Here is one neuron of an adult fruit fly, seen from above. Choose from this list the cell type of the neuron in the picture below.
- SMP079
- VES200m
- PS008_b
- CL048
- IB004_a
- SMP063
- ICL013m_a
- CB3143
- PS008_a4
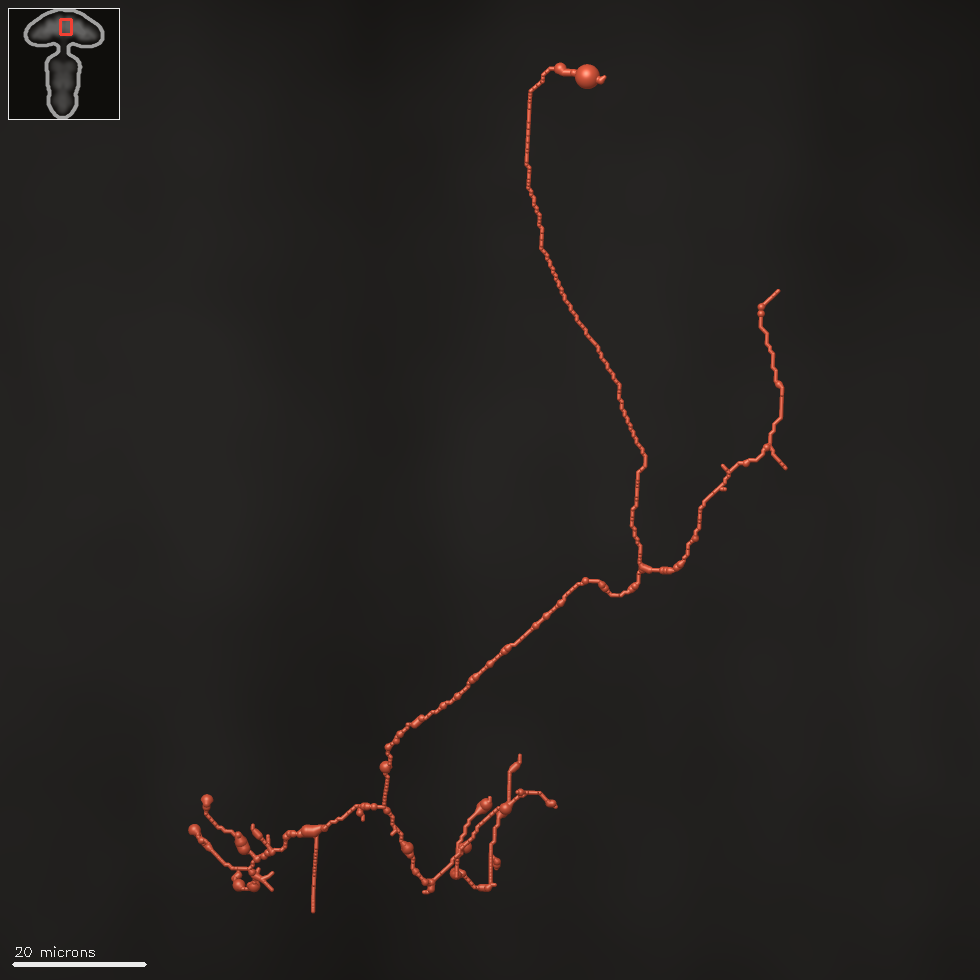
PS008_a4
